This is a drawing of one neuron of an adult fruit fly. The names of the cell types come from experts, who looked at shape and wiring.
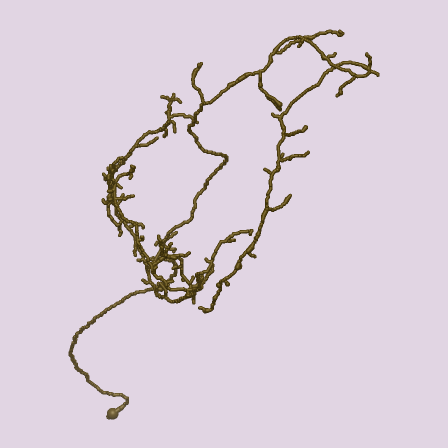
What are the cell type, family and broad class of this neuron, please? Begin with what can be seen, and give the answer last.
The cell body can be seen at the lower left of the picture. Dozens of branch ends can be seen. The cell type is LHAV2i4. The family is hemilineage LHa2. This is a central-brain intrinsic neuron.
